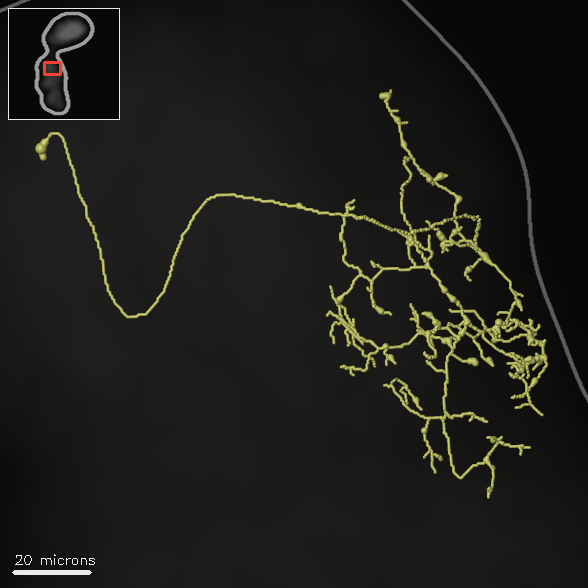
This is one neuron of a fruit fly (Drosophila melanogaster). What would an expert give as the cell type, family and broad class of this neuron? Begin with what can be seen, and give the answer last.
The cell body is at the upper left of the picture. From left to right in the picture it spans about 140 microns. The picture shows dozens of branch ends. It is of cell type IN02A050. Its family is hemilineage 02A. This is a nerve-cord intrinsic neuron.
